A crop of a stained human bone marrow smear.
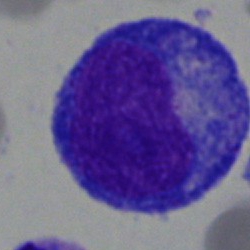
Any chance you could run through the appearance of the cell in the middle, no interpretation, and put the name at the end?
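Nucleus off-centre, toward the left side of the cell. Chromatin fine, evenly spread, staining purple. Cytoplasm deep blue, with a paler area beside the right edge of the nucleus. Promyelocyte.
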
